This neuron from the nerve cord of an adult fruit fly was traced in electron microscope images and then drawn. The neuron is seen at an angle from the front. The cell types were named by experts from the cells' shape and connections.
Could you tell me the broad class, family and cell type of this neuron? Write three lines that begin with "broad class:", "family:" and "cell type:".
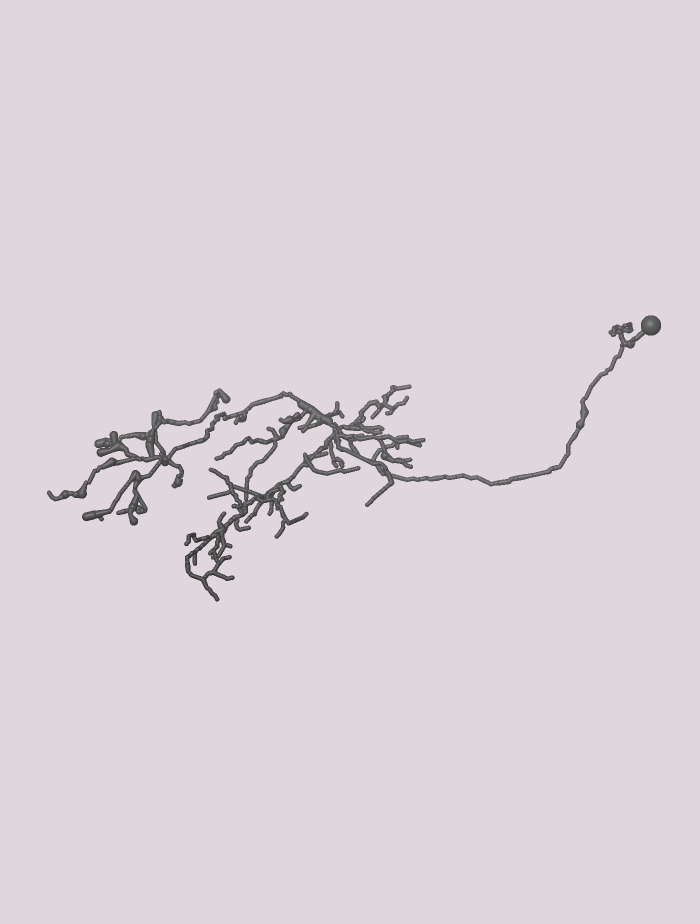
broad class: nerve-cord intrinsic neuron
family: hemilineage 06A
cell type: IN06A119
